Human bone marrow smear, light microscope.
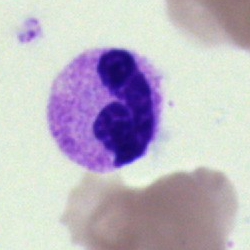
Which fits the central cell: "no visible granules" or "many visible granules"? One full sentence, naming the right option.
Many granules can be seen in the cytoplasm of the cell.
